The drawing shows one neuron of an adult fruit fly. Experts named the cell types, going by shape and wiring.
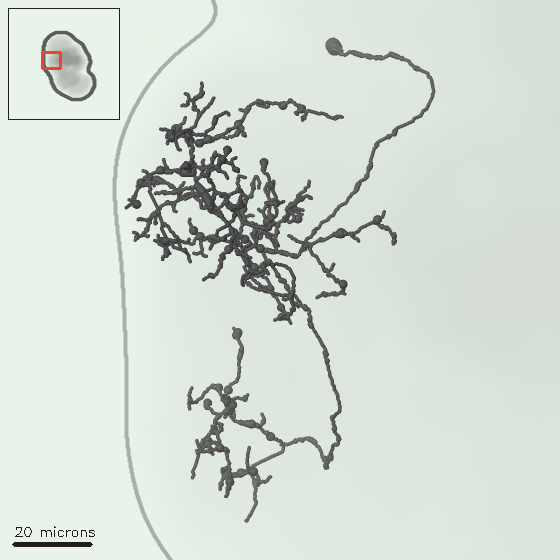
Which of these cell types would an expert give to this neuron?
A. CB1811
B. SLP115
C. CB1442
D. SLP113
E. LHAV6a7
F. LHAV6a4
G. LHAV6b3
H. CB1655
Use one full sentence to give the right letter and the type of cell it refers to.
The neuron is of type CB1811, and that type is option A.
